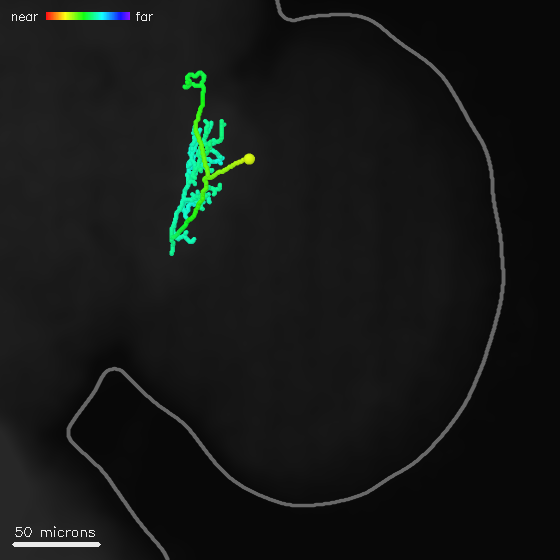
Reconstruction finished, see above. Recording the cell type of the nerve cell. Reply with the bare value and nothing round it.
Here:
LC27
